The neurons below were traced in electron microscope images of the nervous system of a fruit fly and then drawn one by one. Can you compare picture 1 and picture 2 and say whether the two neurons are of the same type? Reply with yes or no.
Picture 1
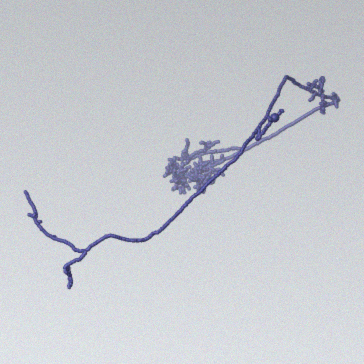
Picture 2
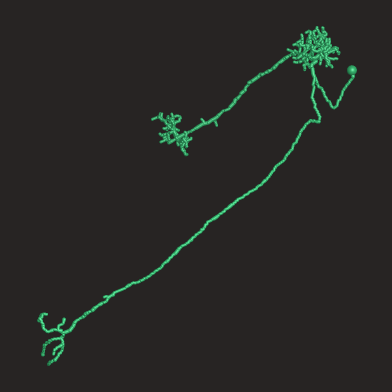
no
